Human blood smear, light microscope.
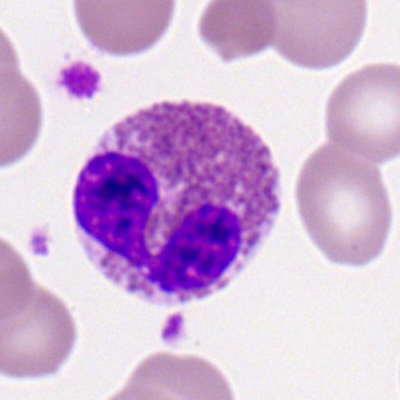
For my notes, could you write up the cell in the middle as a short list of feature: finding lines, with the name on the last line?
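Nucleus: two lobes
Lobe position: lower half, one at left, one at lower right
Nucleoli: none visible in either lobe
Cytoplasm: abundant, filling most of the upper half
Identification: eosinophil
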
